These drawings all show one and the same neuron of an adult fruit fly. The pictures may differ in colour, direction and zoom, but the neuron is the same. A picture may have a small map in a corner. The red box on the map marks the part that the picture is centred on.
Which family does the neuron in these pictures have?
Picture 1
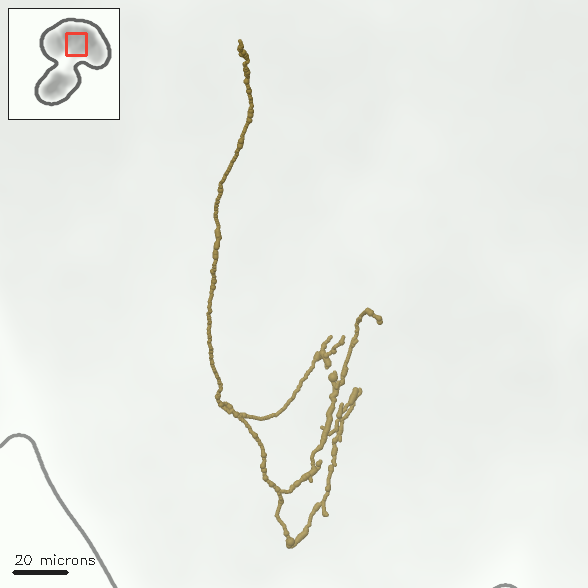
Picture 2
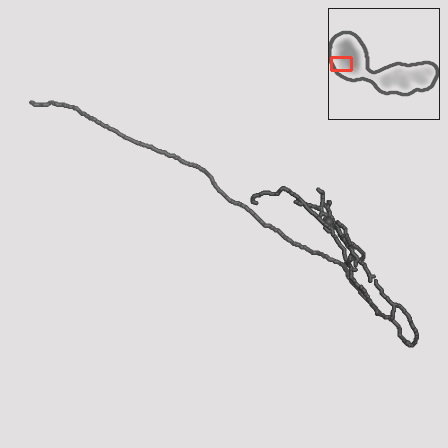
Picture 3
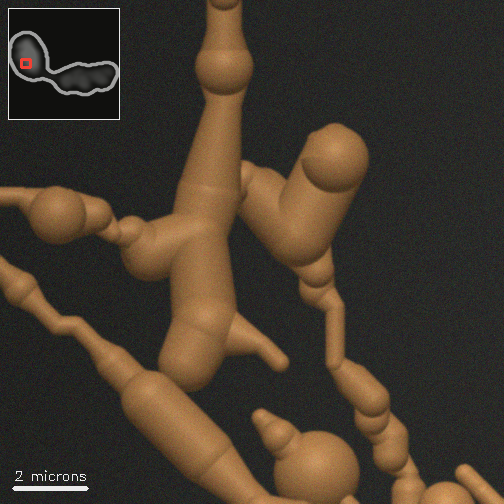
class mechanosensory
